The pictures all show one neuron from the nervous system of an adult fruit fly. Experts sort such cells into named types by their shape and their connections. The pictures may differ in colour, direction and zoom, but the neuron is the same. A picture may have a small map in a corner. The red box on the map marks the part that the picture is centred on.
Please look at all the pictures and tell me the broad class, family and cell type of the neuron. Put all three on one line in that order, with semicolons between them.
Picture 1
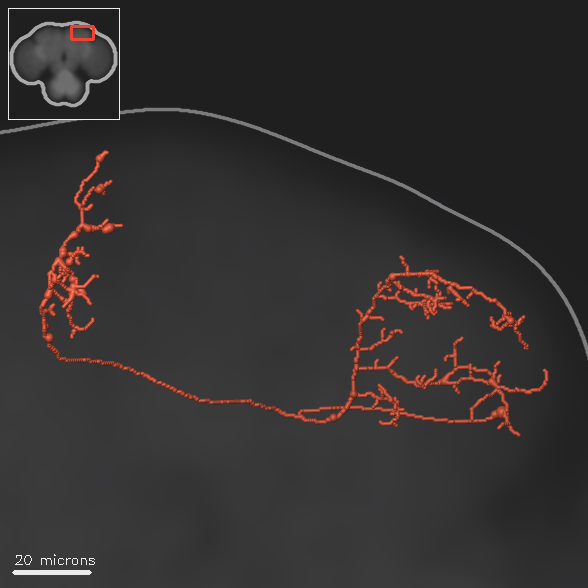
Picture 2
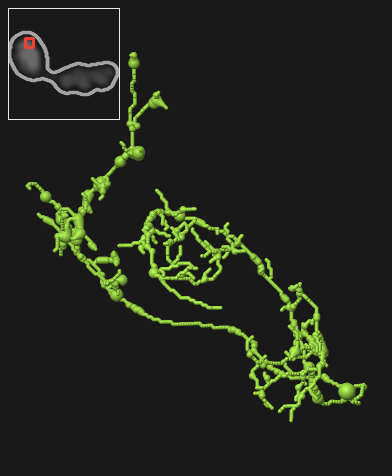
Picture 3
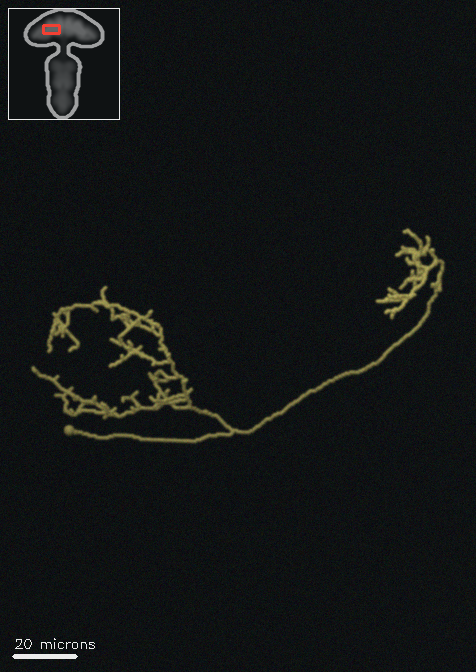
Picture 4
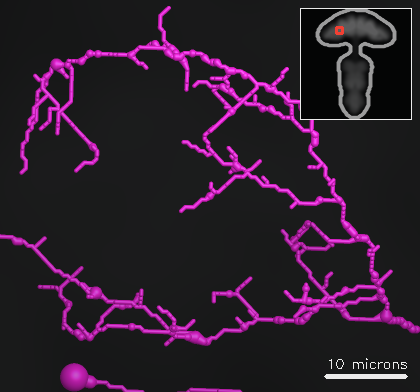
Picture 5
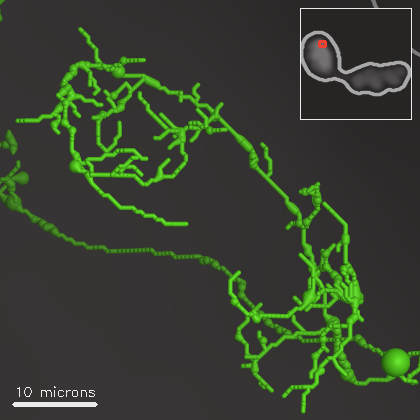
central-brain intrinsic neuron; hemilineage DL2_dorsal; CB4107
